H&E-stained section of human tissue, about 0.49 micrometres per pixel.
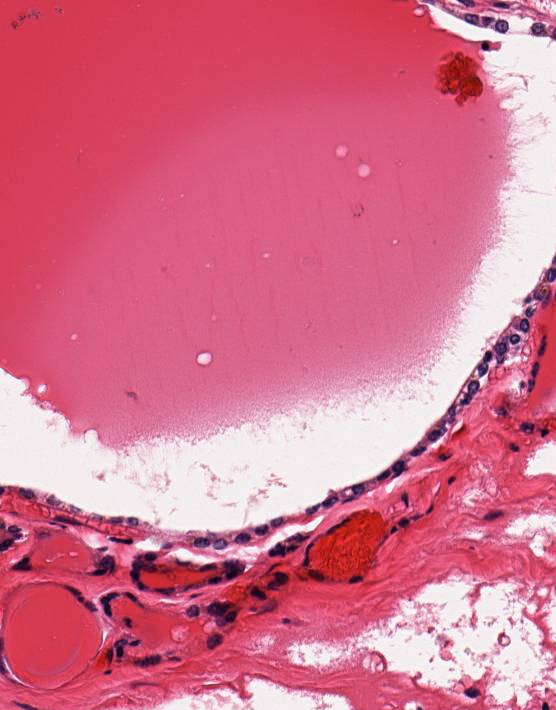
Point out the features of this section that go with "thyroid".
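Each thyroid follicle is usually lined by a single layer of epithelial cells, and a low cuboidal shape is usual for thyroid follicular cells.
In keeping with thyroid, the large follicle here is lined by a single layer of flattened to low cuboidal cells along its lower and right border.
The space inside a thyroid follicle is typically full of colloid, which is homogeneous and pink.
Its lumen likewise holds homogeneous, deep pink colloid, and a small round follicle at the lower left corner also contains pink colloid.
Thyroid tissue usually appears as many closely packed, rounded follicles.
Less typical is that, rather than many closely packed follicles, a single large follicle takes up most of the upper and left part of the field.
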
